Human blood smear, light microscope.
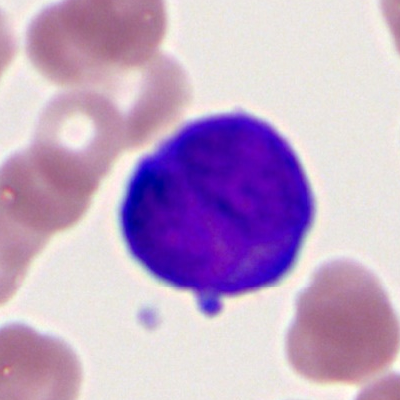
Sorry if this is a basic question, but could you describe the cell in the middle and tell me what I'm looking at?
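The outline of the cell is roughly round, its edge slightly lumpy. The nucleus occupies nearly the whole cell, leaving at most a very thin rim of cytoplasm. A darker crease crosses the middle of the nucleus. One small round bleb protrudes from the bottom edge of the cell. This cell is a myeloblast.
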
